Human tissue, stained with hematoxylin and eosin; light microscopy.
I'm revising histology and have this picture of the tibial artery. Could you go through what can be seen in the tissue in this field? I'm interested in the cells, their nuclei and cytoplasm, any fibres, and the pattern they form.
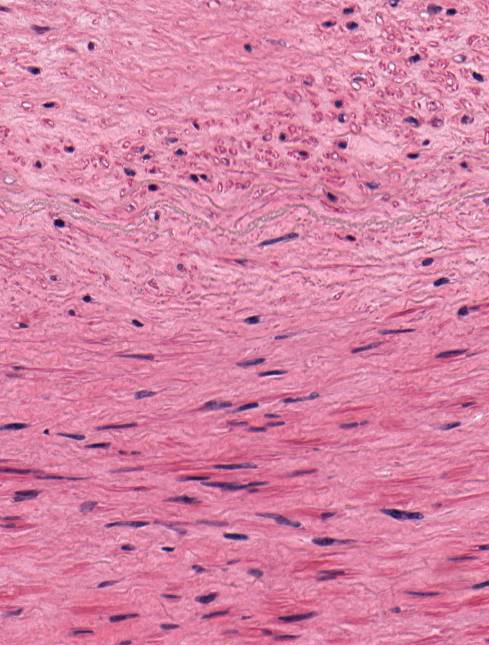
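Closely packed smooth muscle cells, running roughly horizontally, occupy the lower two-thirds of the field. Their nuclei are elongated, cigar-shaped and dark-staining, and the cytoplasm is strongly eosinophilic and fibrillar. At upper right lies a cluster of small rounded nuclei, many surrounded by clear halos.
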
